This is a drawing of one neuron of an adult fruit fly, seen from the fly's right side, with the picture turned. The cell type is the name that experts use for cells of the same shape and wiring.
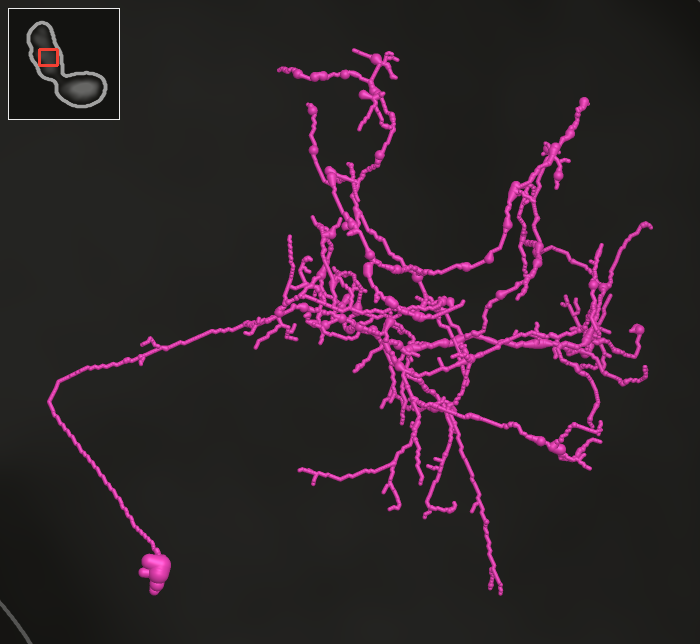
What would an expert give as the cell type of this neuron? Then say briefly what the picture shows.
Its cell type is IN16B069. Its broad class is nerve-cord intrinsic neuron. The cell body is at the lower left of the picture. The picture shows dozens of branch ends.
